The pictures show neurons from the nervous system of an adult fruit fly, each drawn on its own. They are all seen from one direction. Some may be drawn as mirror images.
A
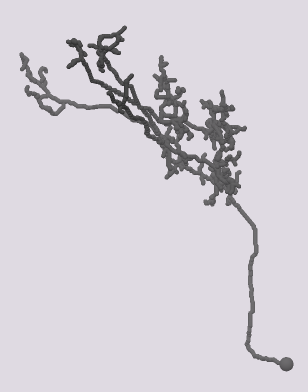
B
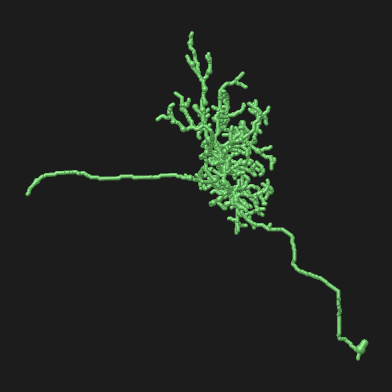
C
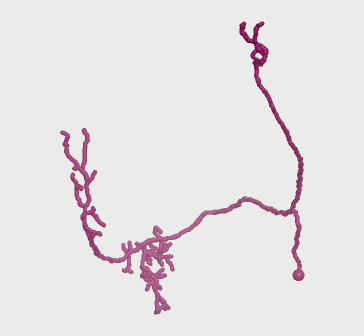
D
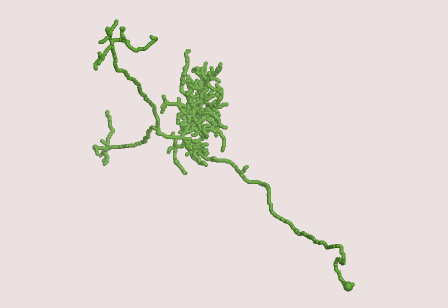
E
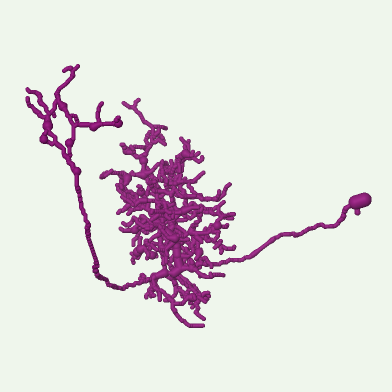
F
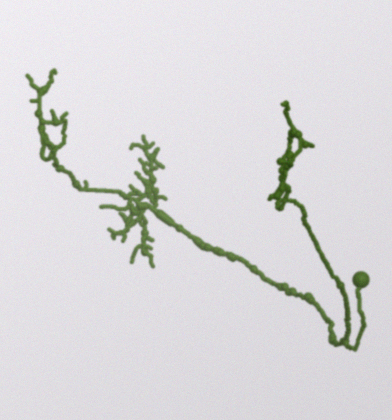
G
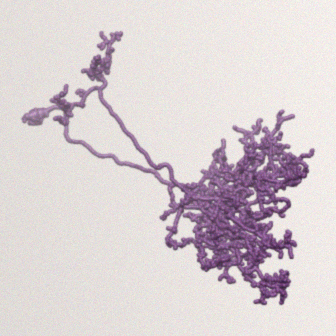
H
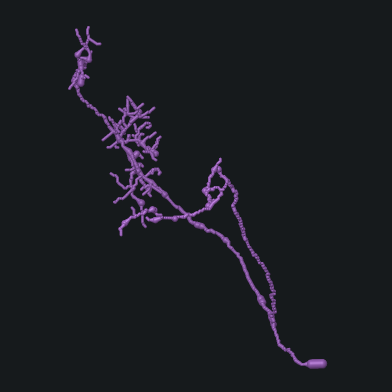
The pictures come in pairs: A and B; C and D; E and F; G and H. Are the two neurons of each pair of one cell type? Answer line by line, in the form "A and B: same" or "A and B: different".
A and B: different
C and D: different
E and F: different
G and H: different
